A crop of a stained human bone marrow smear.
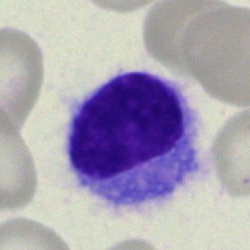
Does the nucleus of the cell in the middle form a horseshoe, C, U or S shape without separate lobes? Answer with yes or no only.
No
